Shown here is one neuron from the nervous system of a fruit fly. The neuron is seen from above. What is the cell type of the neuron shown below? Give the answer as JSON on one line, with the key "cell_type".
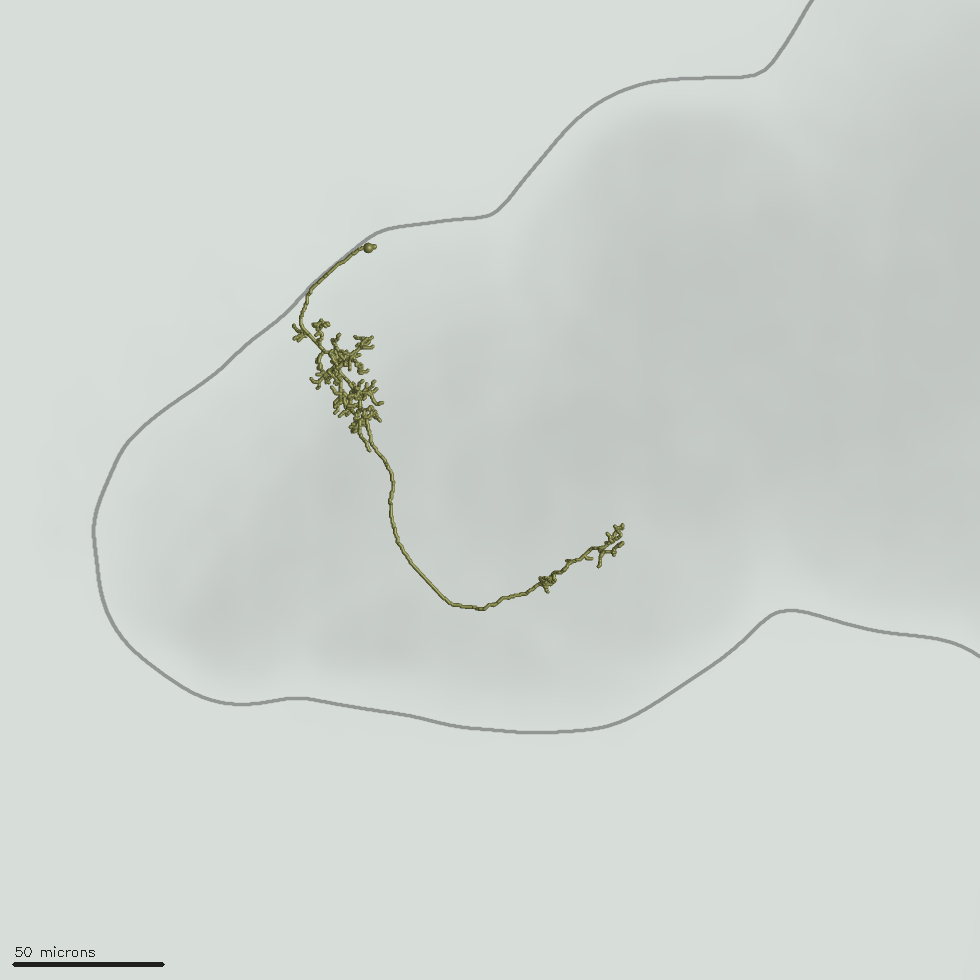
{"cell_type": "Tm37"}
